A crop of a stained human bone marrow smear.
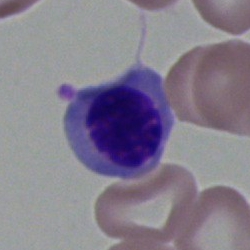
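Erythroblast at the centre of the field. The cell is roughly round, and its cytoplasm shows no granules. A small round purple knob projects from its left edge, while a thin thread extends upward from its top.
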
